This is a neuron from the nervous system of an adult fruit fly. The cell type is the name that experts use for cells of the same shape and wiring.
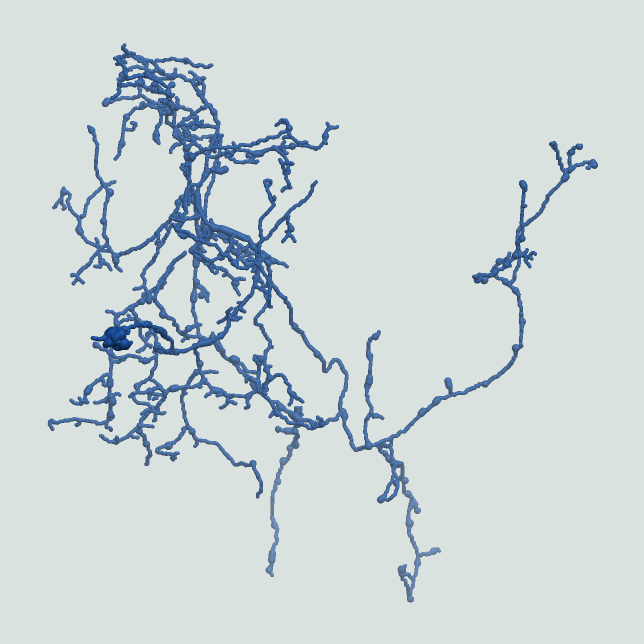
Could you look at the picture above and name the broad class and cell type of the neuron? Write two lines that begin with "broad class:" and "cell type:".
broad class: central-brain intrinsic neuron
cell type: PS146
